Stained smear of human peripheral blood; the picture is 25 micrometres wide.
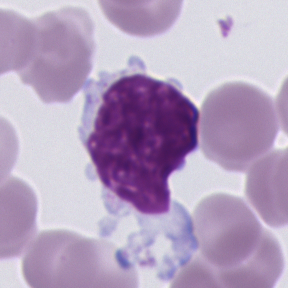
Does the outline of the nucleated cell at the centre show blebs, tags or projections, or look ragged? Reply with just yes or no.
Yes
